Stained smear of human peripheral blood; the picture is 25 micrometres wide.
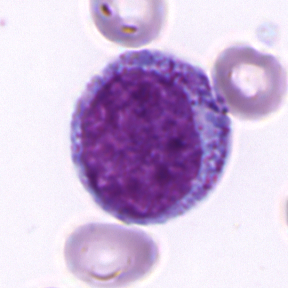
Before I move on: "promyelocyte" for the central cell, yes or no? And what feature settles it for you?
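What I see is a round cell with bluish-grey cytoplasm, and against the right edge of the nucleus the cytoplasm has a paler area. Fine reddish-purple granules are scattered through it, and a red cell touches the cell at its upper right. The nucleus measures about 14 by 11 micrometres.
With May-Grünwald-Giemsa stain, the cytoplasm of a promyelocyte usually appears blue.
So the bluish-grey tone speaks for promyelocyte.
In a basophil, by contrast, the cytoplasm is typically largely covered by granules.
Here the granules are only scattered, and that speaks against basophil. The round outline and the paler area I simply note, without counting them for or against either name. Weighing it all, the name promyelocyte fits this cell.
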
